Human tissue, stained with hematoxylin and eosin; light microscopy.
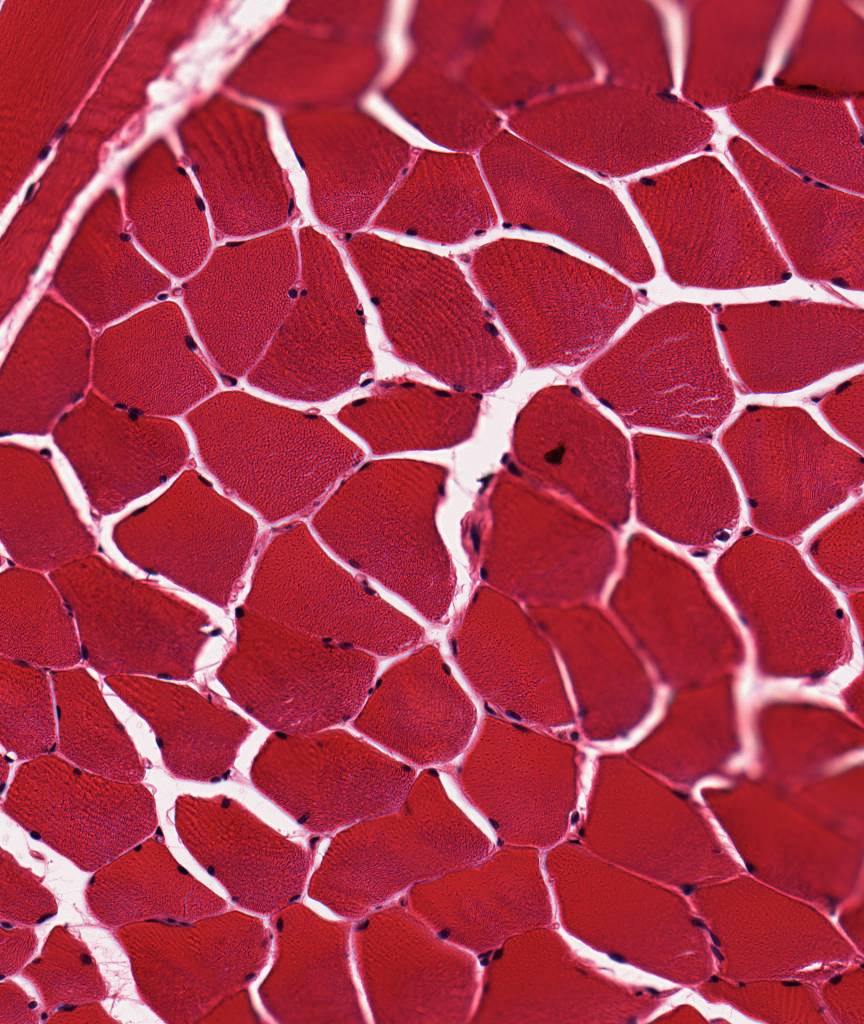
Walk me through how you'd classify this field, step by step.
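Skeletal muscle is the tissue here. Point one: the fibre nuclei are small, dark and flattened, lying at the fibre edges rather than in the centres.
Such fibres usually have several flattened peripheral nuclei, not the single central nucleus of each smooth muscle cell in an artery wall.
Point two: the cytoplasm stains a deep, fairly even red.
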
